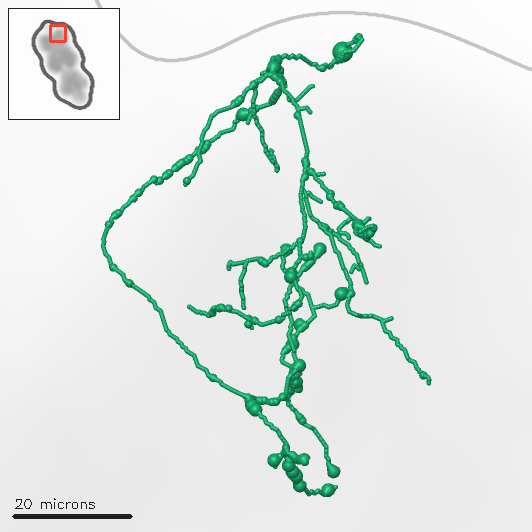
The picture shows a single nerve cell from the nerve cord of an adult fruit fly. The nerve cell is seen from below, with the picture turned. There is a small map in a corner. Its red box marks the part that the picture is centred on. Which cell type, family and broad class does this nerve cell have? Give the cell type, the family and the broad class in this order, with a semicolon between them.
IN09A096; hemilineage 09A; nerve-cord intrinsic neuron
